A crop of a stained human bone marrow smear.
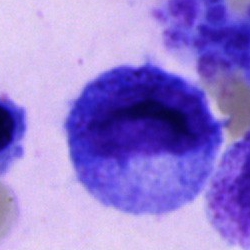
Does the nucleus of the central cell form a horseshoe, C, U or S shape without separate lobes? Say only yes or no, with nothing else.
Yes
